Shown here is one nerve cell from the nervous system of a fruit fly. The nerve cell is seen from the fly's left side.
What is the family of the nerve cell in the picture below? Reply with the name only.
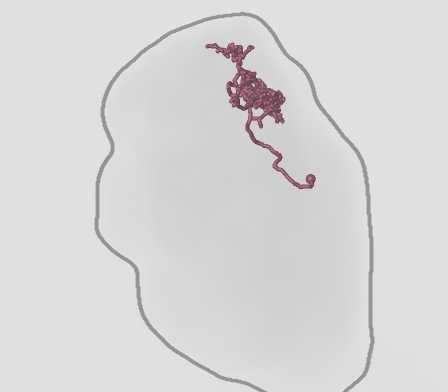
hemilineage VLPl&p1_posterior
